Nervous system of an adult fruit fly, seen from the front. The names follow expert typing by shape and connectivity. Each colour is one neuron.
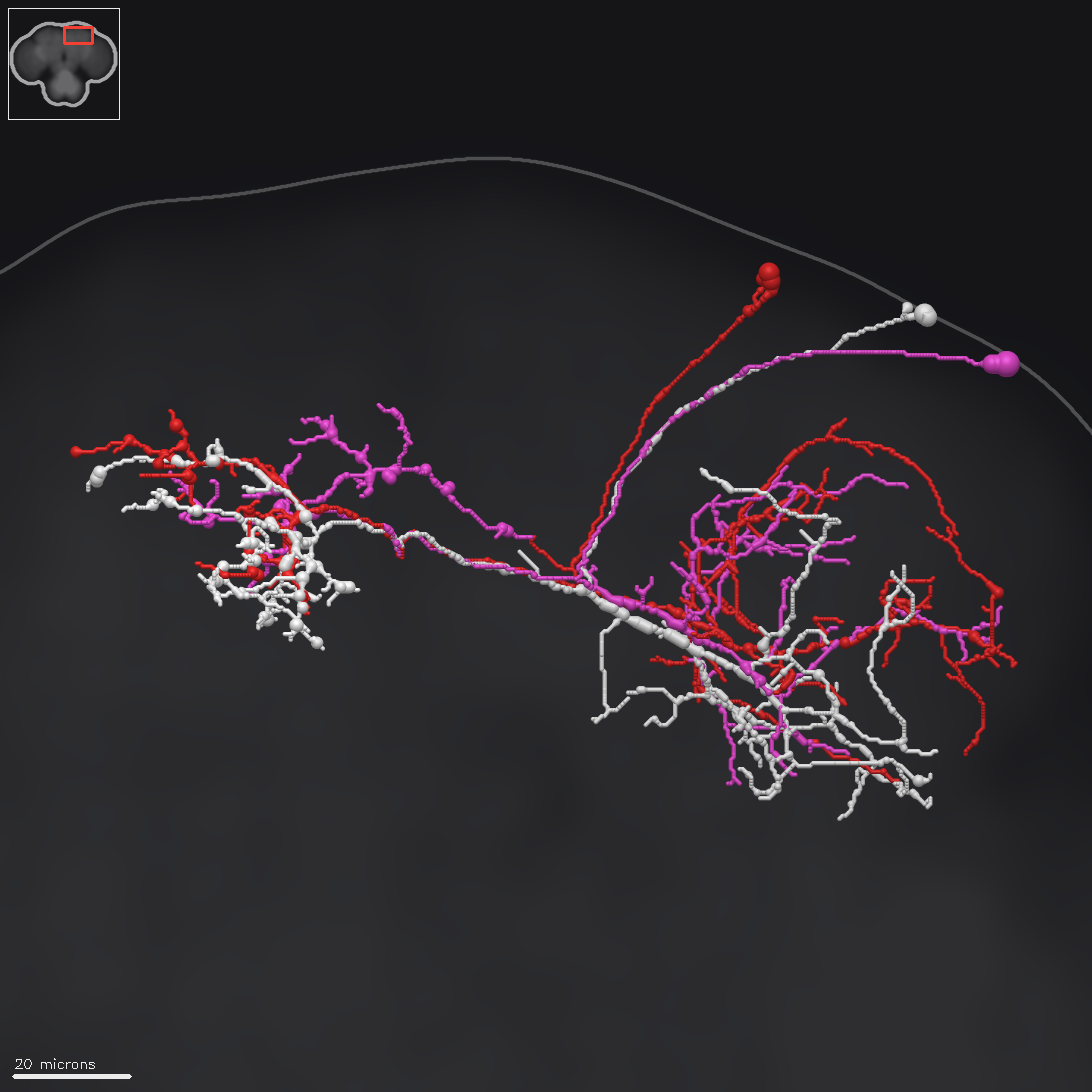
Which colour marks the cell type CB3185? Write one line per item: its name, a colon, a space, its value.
colour: red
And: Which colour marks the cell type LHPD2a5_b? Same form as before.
colour: magenta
